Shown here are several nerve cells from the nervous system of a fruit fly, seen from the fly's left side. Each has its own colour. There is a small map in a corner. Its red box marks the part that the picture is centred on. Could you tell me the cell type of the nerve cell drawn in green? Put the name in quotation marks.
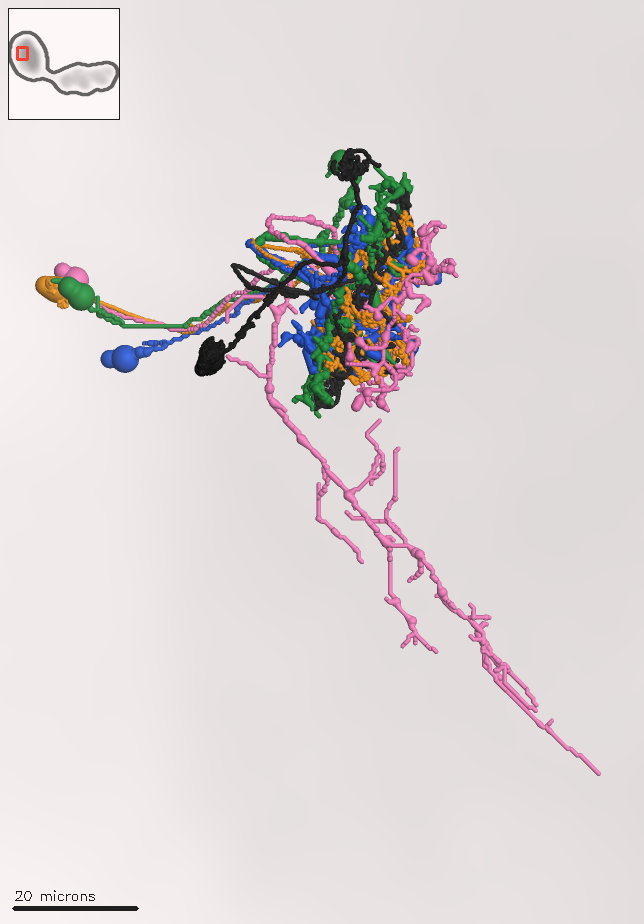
"ER3w_c"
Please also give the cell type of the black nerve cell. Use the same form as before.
"ER3w_b"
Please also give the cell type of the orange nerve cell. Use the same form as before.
"ER3p_a"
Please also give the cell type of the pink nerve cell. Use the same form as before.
"ER1_a"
